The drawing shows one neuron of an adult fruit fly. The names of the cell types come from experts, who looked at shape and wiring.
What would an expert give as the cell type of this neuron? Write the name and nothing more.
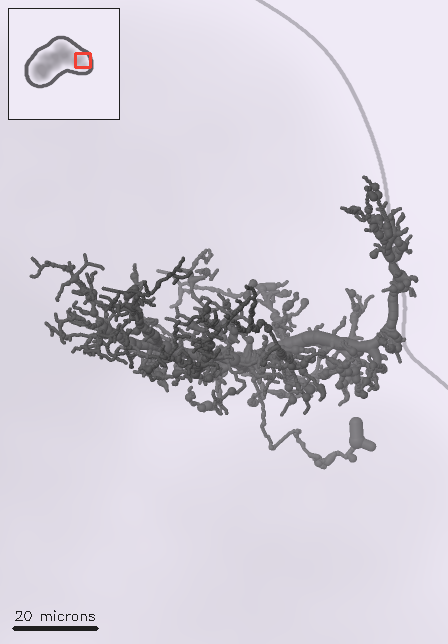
IN19A037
